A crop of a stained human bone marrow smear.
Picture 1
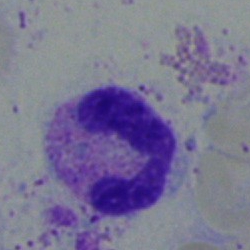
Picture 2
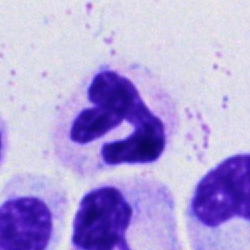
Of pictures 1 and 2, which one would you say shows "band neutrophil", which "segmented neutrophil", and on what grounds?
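ID: picture 1, band neutrophil; picture 2, segmented neutrophil. Shared: roughly round outline, dense dark purple chromatin, no nucleoli. Picture 1 nucleus: curved C-shaped band, open side facing left.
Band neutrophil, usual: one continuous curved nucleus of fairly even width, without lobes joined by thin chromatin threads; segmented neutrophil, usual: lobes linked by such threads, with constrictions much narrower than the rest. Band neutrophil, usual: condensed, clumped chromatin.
Picture 2: smooth outline, chromatin densely condensed, no vacuoles in the cytoplasm.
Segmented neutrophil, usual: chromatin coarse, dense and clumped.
Picture 2 surroundings: other nucleated cells just below and to the lower right, partly cut off by the frame.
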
